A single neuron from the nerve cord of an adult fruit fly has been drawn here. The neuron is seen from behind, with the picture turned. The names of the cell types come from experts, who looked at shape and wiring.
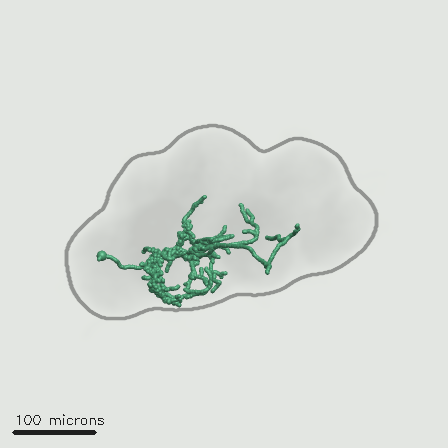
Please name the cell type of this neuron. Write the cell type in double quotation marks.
"vPR6"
